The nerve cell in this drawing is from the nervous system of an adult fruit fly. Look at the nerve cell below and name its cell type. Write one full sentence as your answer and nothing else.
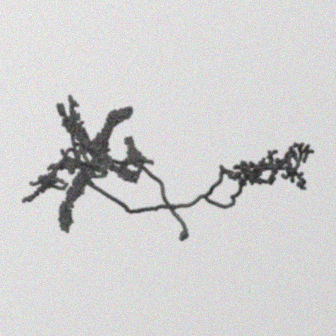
The type assigned to this nerve cell is AN05B102a.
